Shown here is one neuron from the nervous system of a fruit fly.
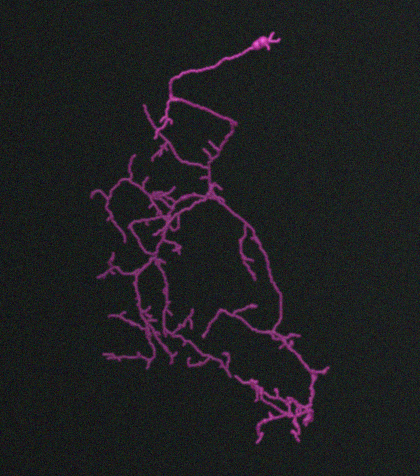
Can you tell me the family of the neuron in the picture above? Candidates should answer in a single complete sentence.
For family, the neuron is given as hemilineage 03B.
